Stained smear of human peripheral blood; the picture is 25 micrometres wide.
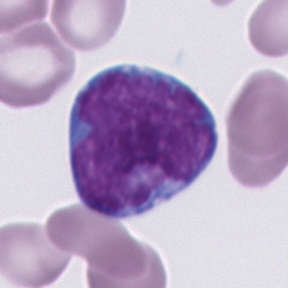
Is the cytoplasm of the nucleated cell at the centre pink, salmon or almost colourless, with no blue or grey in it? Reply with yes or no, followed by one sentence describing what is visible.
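No. The cytoplasm is blue.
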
